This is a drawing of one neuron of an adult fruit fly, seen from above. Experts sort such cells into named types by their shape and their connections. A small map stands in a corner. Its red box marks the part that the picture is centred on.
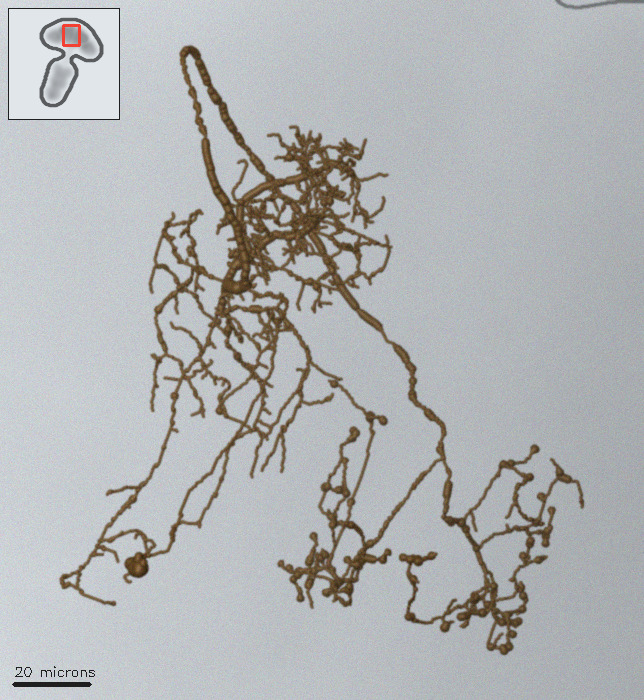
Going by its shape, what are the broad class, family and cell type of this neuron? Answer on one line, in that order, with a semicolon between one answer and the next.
central-brain intrinsic neuron; hemilineage DM6_central2; LAL193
